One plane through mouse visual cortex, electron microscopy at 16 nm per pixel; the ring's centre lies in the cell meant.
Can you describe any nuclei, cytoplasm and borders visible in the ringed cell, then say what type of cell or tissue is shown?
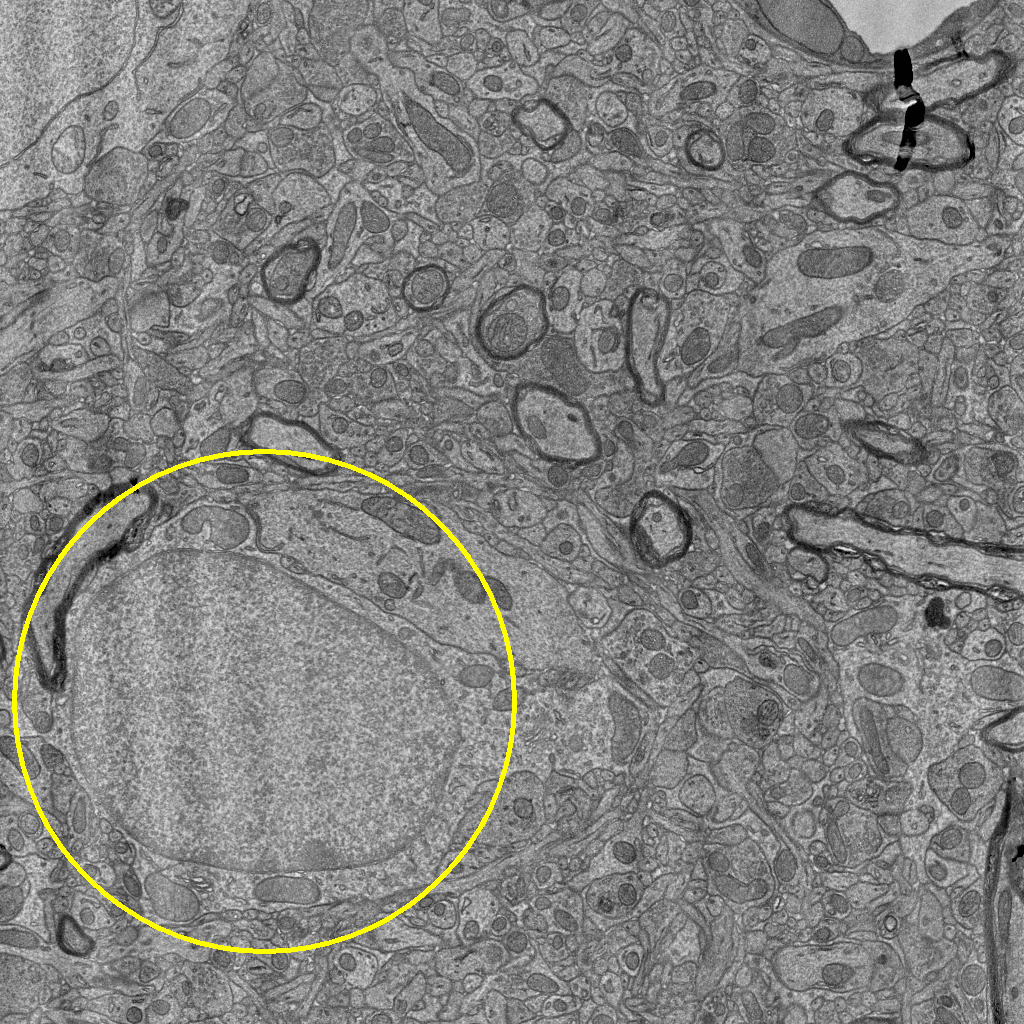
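Let me see: a large oval nucleus fills most of the ring, its whole outline within the picture. The envelope runs smoothly, no deep infoldings. A dark myelinated fibre curves along the upper-left side of the cell. It's an astrocyte.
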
